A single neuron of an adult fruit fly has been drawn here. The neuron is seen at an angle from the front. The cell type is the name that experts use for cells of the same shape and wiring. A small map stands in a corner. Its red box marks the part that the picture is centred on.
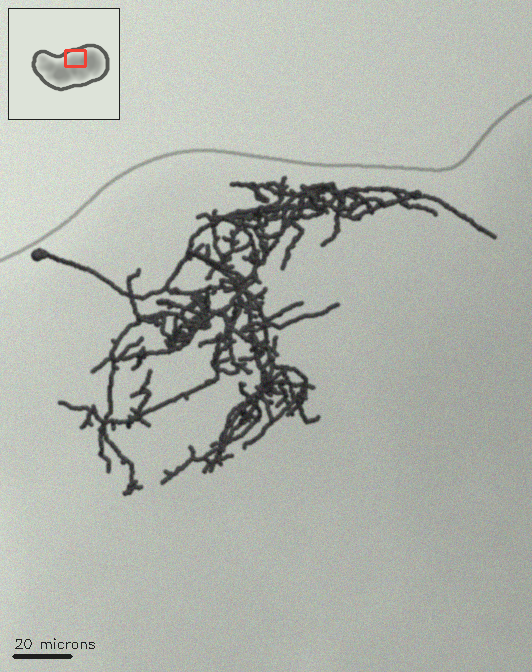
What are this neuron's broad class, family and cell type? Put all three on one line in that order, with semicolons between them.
central-brain intrinsic neuron; hemilineage SLPpl1; SLP259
